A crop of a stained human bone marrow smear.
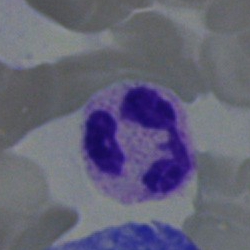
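Segmented neutrophil in the centre of a stained human bone marrow smear. First, the nucleus is divided into three lobes set around the edge of the cell, and its chromatin is dark purple and densely clumped. Next, the cytoplasm is plentiful and pale pinkish-lilac. Last, fine lilac granules are scattered throughout the cytoplasm.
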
